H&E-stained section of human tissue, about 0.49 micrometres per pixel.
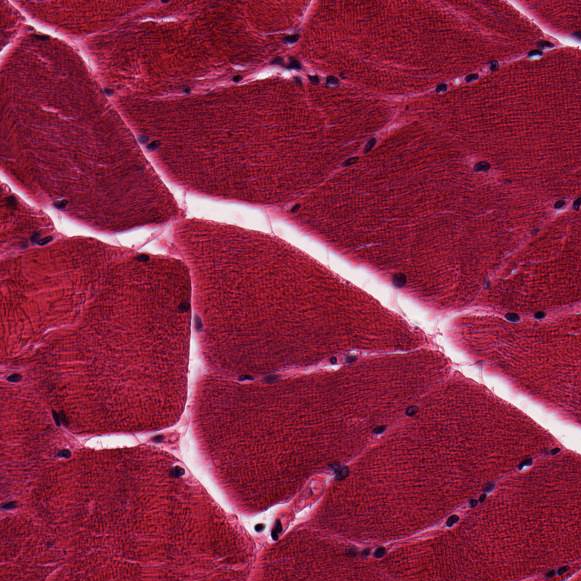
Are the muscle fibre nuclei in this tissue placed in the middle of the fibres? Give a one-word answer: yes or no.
No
